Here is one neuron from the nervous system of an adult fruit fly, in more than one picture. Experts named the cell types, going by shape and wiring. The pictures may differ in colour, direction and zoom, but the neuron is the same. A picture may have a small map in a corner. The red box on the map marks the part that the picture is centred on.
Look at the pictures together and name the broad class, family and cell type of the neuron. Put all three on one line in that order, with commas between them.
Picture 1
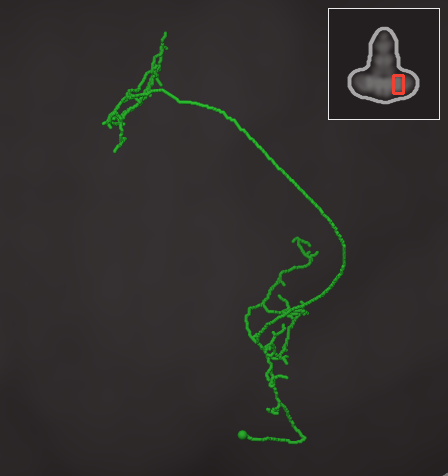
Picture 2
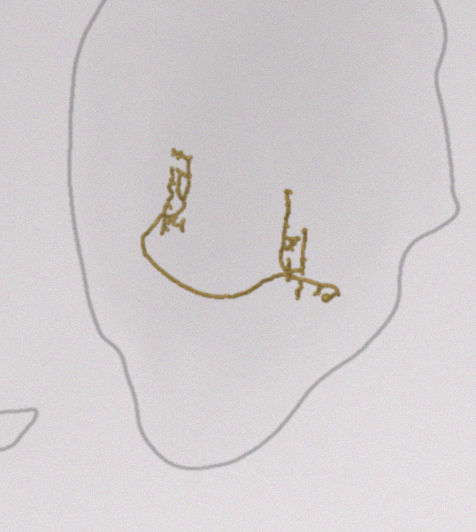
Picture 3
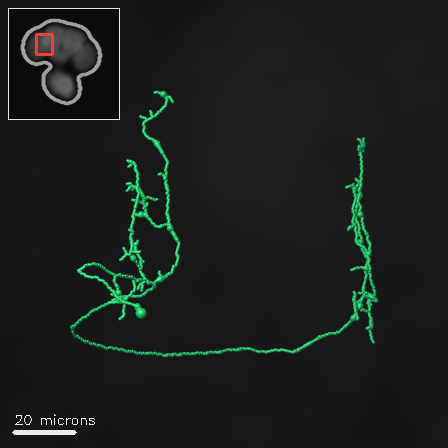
visual projection neuron, MeTu, MeTu4f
